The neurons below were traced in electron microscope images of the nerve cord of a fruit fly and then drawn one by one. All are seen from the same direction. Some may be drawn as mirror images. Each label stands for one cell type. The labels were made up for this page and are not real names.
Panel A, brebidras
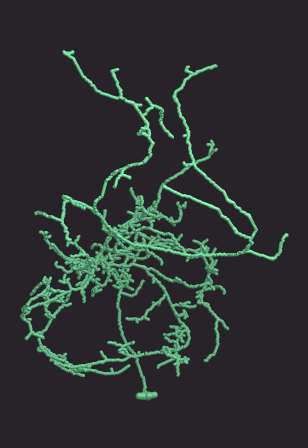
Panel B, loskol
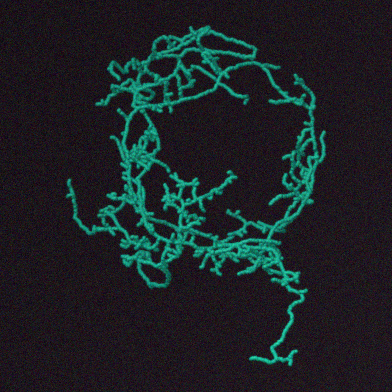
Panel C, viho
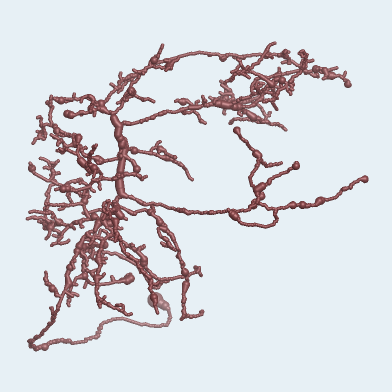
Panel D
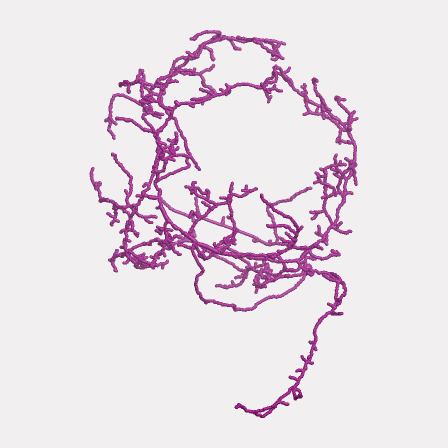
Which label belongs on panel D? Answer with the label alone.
loskol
